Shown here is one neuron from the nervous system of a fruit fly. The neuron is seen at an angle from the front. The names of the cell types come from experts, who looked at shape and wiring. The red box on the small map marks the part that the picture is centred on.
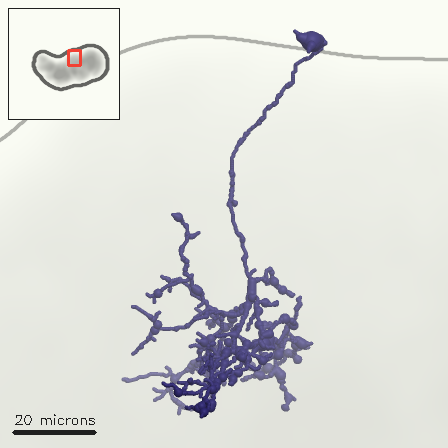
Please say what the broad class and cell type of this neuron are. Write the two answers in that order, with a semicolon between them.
central-brain intrinsic neuron; CL153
